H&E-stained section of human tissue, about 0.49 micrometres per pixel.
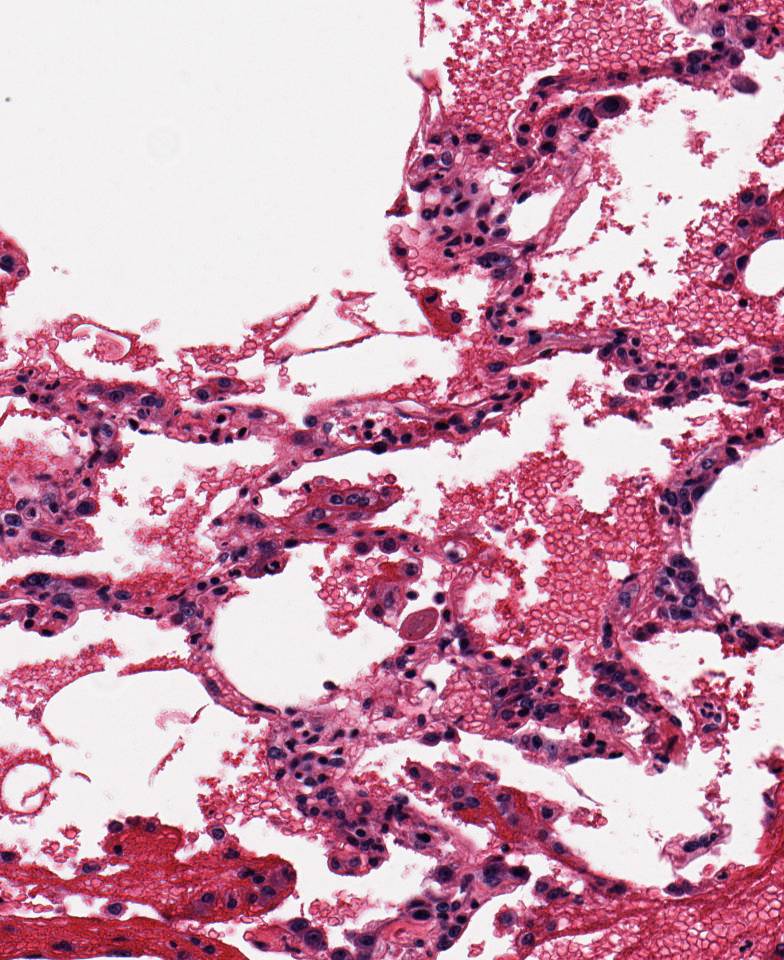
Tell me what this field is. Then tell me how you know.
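What this field mainly shows is alveolus. Thin, branching septa form a loose meshwork that separates irregular open spaces.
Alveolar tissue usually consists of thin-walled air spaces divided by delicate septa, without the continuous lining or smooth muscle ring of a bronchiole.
Densely packed red blood cells fill many spaces, mostly on the right, and the upper left is empty.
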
